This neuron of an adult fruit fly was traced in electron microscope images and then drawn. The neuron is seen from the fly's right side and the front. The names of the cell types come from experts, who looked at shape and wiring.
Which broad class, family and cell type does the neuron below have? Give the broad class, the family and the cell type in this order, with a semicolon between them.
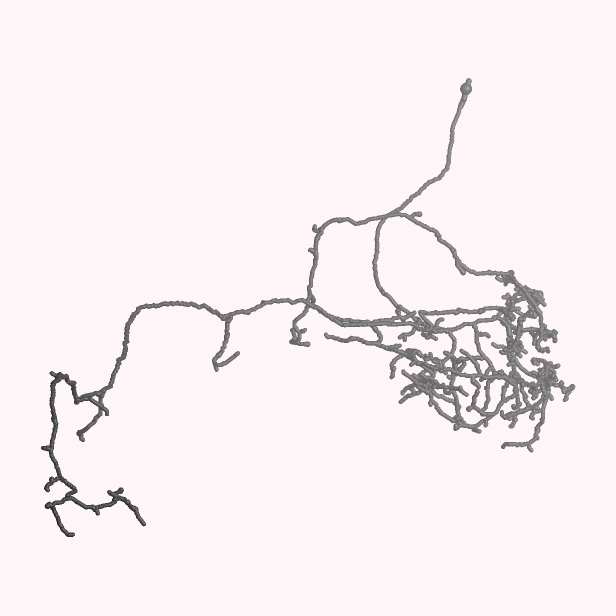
central-brain intrinsic neuron; hemilineage LHl2_ventral; CB3629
